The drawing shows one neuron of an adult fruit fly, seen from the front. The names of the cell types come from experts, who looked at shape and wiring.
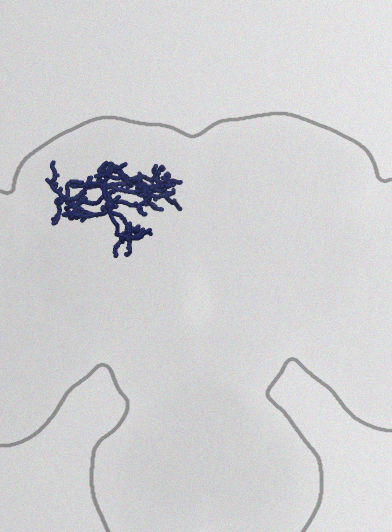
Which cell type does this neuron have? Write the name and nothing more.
mALB5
